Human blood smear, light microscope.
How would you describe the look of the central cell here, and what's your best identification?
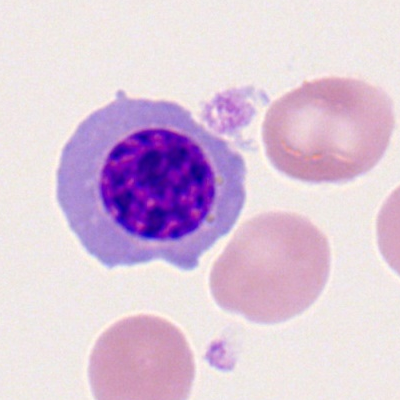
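Chromatin is coarse, clumped into dark blocks separated by paler spaces. No nucleolus is visible. The cytoplasm forms a broad rim around the entire nucleus and contains no vacuoles. The cell is an erythroblast.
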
